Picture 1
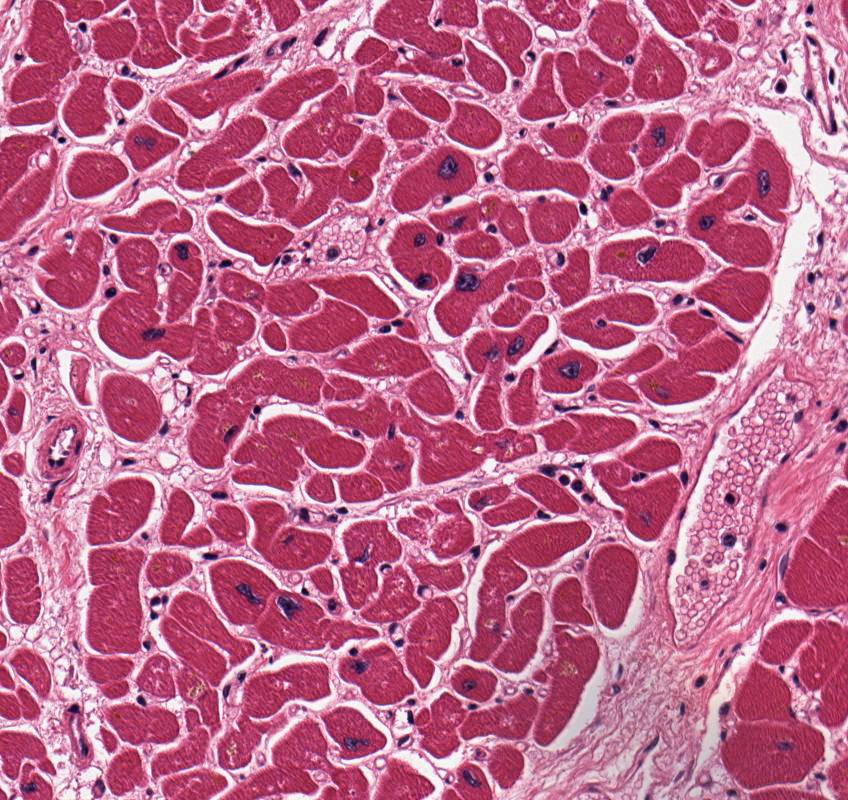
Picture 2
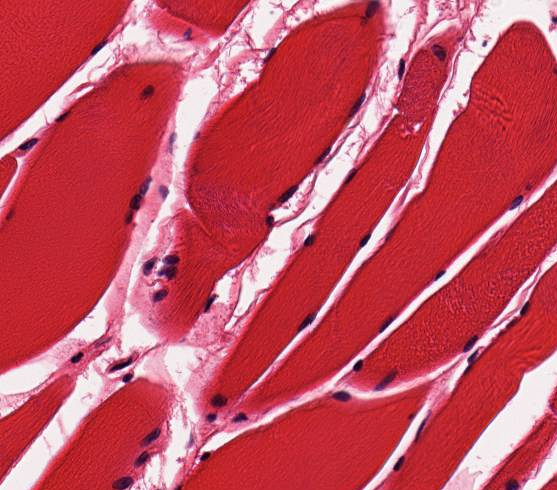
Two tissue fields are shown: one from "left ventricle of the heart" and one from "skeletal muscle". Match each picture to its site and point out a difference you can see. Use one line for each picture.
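Site of picture 1: left ventricle of the heart. Where a fibre nucleus is seen, it lies in the centre of the fibre profile rather than at its edge.
Site of picture 2: skeletal muscle. The fibre nuclei are dark, flattened and lie at the edges of the fibres.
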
